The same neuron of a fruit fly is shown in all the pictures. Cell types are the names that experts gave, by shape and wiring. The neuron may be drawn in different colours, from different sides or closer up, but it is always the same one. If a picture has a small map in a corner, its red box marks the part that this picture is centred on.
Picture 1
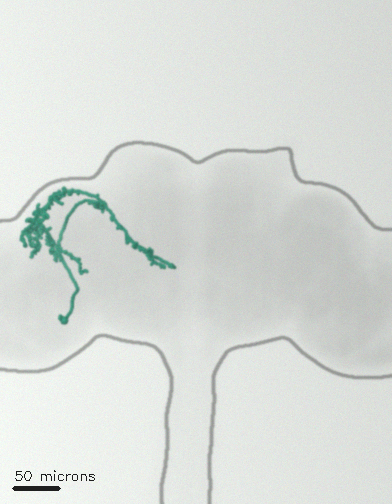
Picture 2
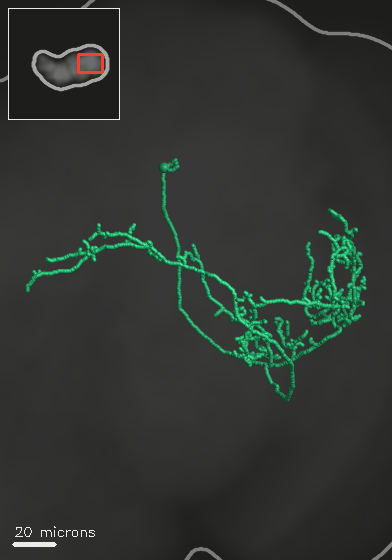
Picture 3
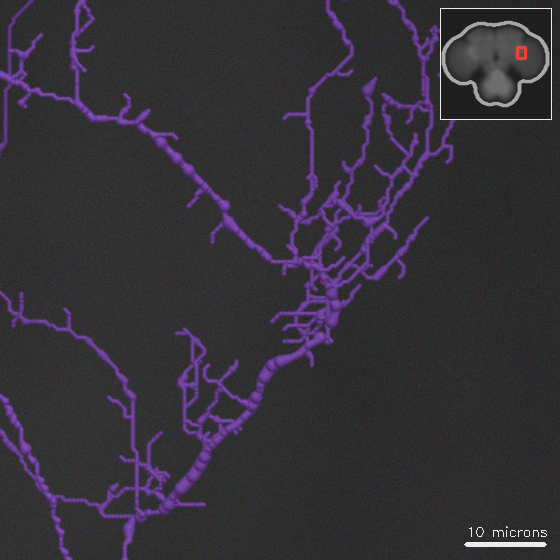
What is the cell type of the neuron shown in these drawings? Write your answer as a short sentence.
The cell type is AVLP541.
